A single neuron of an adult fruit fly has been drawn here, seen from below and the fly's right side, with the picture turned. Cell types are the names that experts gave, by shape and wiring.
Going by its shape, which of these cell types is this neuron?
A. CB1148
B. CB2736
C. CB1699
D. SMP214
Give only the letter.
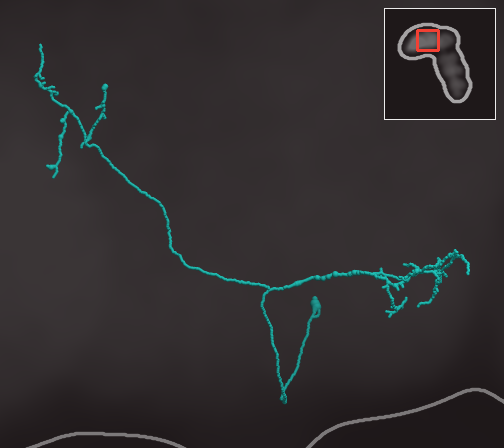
A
